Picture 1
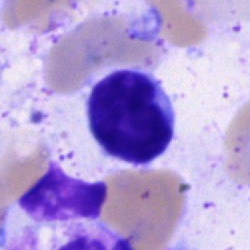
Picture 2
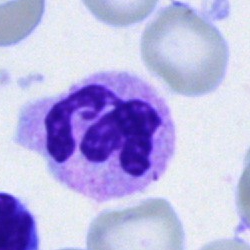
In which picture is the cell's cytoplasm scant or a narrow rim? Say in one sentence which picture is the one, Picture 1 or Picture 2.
The cell shown in picture 1 is mostly filled by its nucleus.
